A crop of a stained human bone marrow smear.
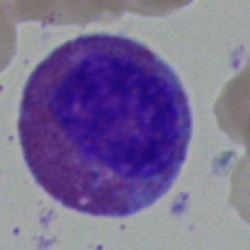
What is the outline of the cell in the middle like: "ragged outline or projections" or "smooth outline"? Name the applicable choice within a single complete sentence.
The cell's outline is smooth, without projections.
